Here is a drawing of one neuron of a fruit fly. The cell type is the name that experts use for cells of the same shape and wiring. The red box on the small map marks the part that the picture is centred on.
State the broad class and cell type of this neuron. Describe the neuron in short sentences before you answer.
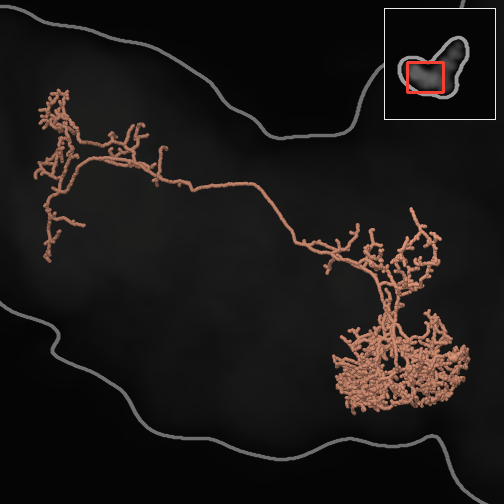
The cell body is at the lower right of the picture. Dozens of branch ends can be seen. It is a central-brain intrinsic neuron. Its cell type is AVLP595.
